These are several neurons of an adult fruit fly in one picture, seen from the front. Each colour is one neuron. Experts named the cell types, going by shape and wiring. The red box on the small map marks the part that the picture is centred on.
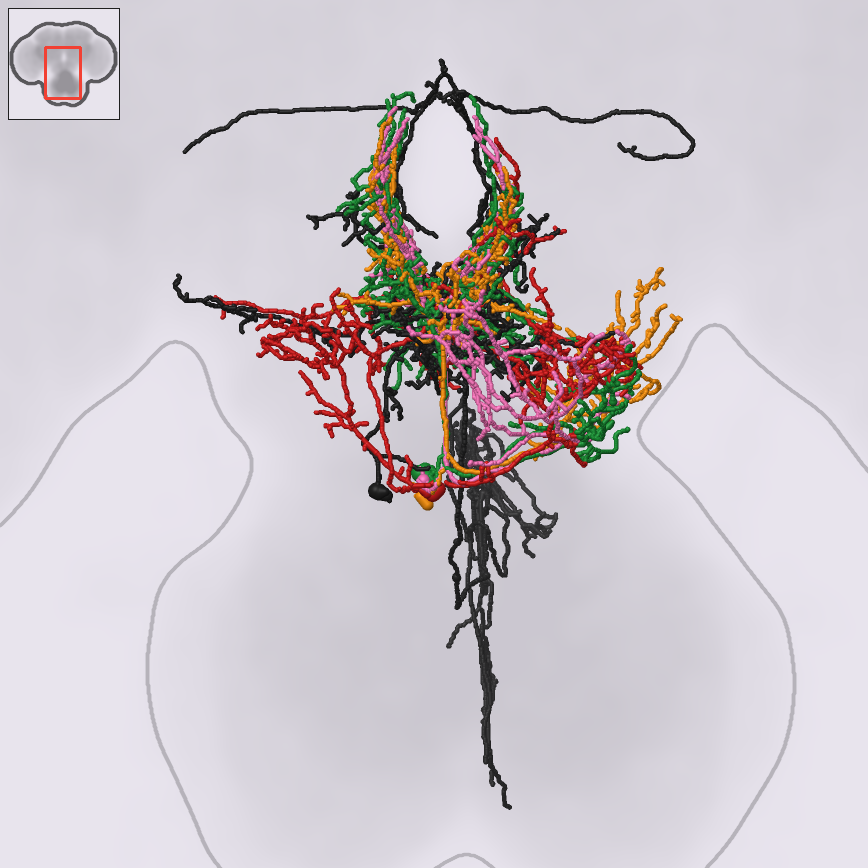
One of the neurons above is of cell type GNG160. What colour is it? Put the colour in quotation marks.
"green"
